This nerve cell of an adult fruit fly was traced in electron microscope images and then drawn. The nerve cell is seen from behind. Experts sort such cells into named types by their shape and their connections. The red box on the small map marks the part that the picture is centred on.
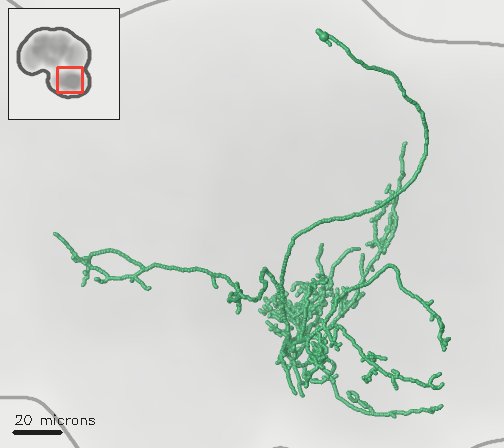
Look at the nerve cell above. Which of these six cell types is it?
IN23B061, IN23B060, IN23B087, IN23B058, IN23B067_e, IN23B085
IN23B061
